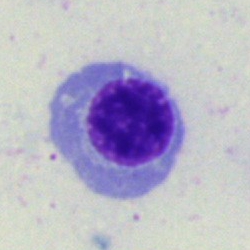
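Erythroblast in a stained bone marrow smear. Its nucleus lies off-centre toward the right; the pale to medium blue cytoplasm forms its broadest rim on the left and lower sides, with a paler zone bordering the nucleus on the left.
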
